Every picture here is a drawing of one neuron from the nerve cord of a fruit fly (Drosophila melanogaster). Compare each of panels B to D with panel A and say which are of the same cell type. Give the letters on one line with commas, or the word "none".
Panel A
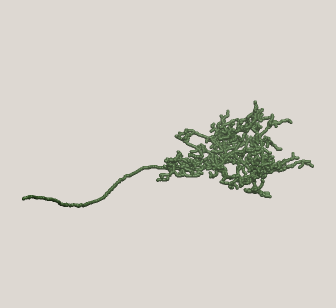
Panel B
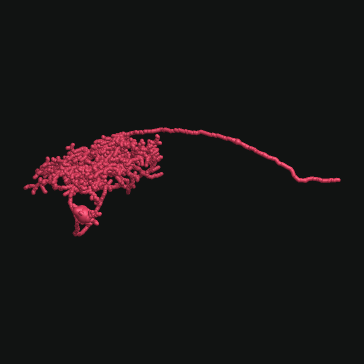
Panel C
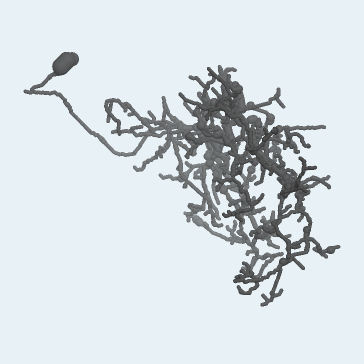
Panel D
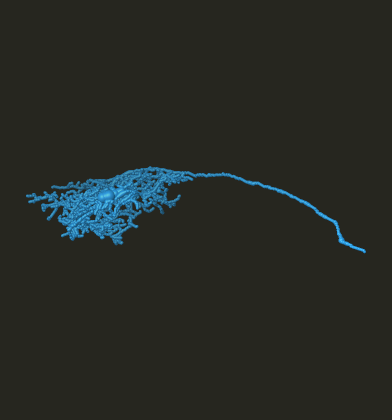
C, D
